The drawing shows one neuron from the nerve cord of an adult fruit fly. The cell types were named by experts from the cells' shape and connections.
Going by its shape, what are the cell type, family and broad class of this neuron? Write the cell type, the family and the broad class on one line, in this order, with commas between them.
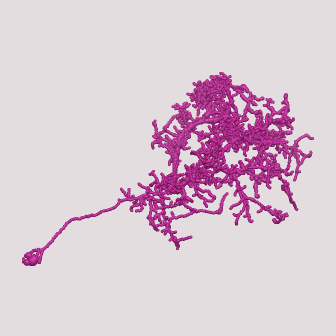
IN14A004, hemilineage 14A, nerve-cord intrinsic neuron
